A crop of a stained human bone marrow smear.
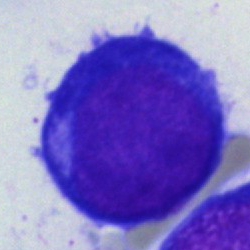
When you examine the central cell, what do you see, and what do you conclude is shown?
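You'll notice this one's got a round outline. Over on the left side there's a small pale area in the cytoplasm. You can't make out any granules in the cytoplasm. Along the upper edge, little bleb-like projections stick out. It's a proerythroblast.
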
